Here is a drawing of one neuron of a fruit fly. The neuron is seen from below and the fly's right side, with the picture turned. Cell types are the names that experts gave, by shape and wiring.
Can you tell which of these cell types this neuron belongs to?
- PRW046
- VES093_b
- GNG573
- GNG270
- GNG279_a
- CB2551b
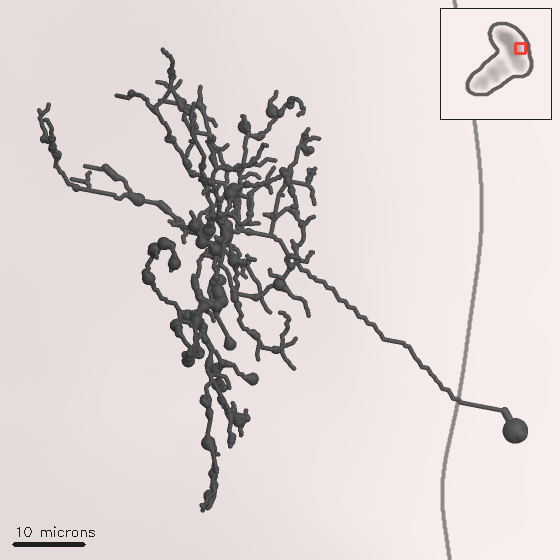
GNG270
